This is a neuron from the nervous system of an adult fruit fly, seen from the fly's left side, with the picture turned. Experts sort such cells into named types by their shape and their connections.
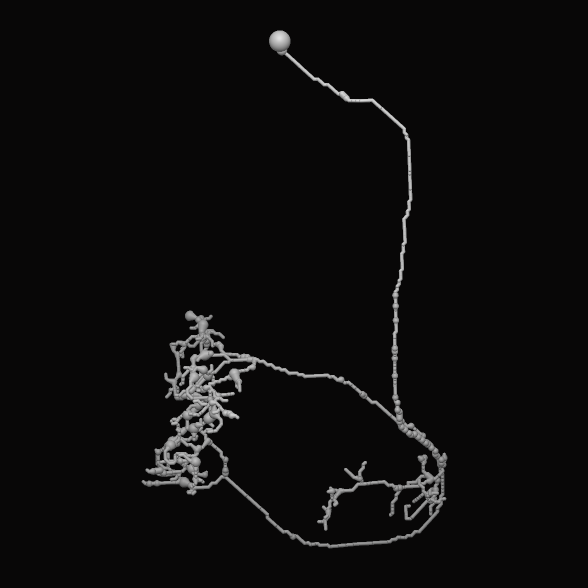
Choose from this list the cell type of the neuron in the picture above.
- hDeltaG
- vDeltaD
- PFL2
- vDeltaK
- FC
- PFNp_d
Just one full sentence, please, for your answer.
The cell type name vDeltaD applies to this neuron.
